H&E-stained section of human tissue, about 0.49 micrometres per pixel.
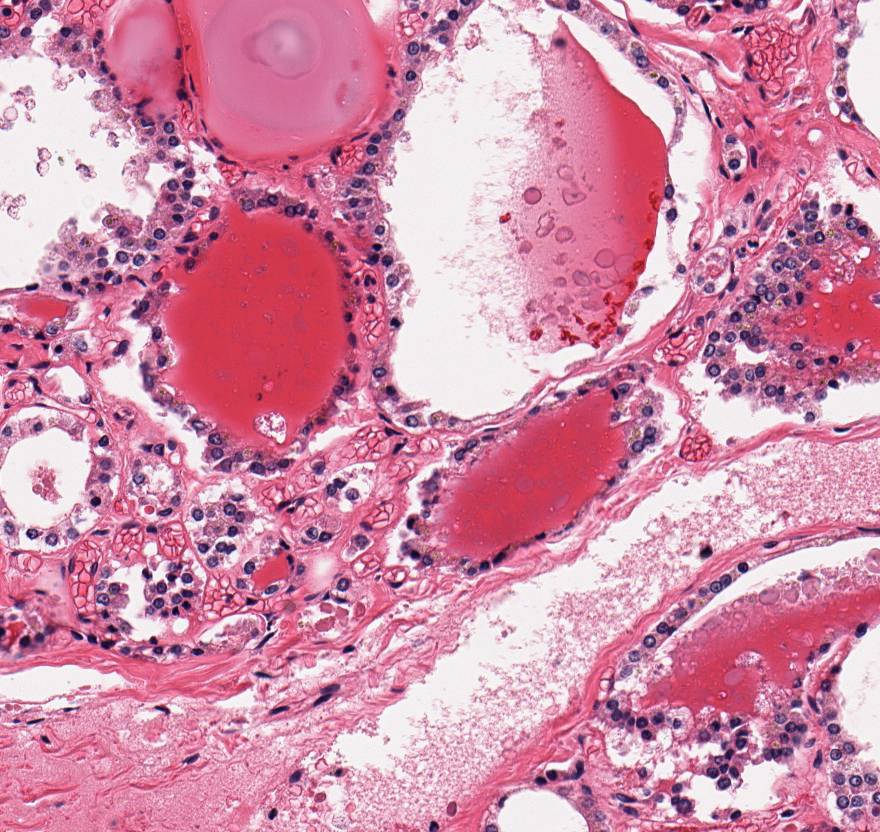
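Thyroid. Several large rounded spaces filled with homogeneous pink-red material across upper and central field. Nuclei throughout cell clusters small, round, dark, fairly uniform. Left-centre: cell groups with pale, clear cytoplasm and sharp pink borders. Lower field: band of pink fibrous stroma beside spaces holding pale, finely granular material.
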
